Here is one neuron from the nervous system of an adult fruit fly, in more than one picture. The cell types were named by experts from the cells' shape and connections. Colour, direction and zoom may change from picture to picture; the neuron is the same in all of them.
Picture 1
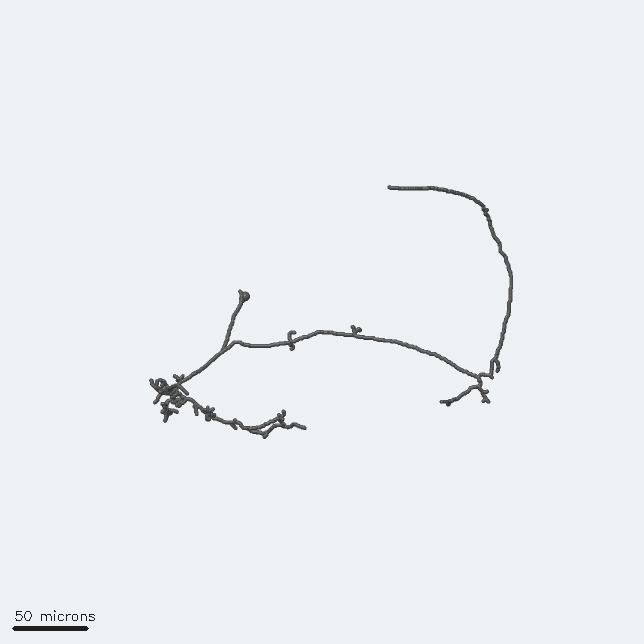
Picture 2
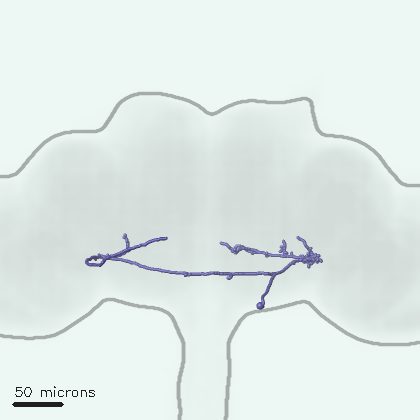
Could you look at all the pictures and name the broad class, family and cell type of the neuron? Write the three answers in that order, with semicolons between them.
central-brain intrinsic neuron; hemilineage DM4_ventral; WED143_b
